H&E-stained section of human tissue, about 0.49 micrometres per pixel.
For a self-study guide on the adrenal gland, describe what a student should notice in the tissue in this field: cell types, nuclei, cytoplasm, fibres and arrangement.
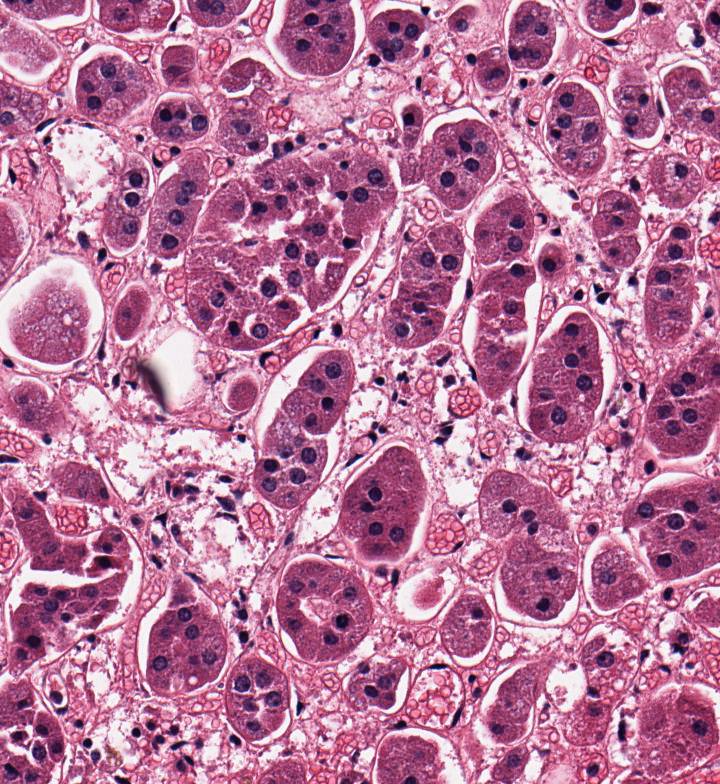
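Cells in the nests have abundant pink, finely granular cytoplasm. Red blood cells lie packed in small clusters in the spaces between the nests. The tissue between the nests is loose and pale, with scattered small dark nuclei. No fat cells are seen anywhere.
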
